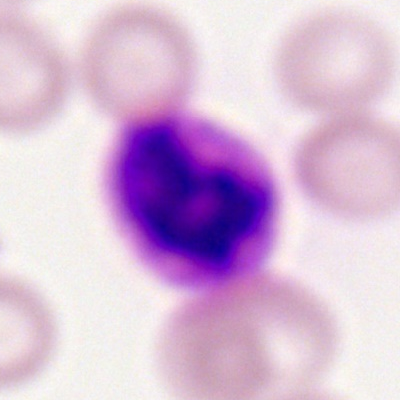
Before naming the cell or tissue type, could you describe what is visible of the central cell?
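Let's start with the outline: it is roughly oval and smooth. Now look at the nucleus, which fills most of the cell and has a notch in its upper edge. Its chromatin stains a deep purple-blue. This cell is a basophil.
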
